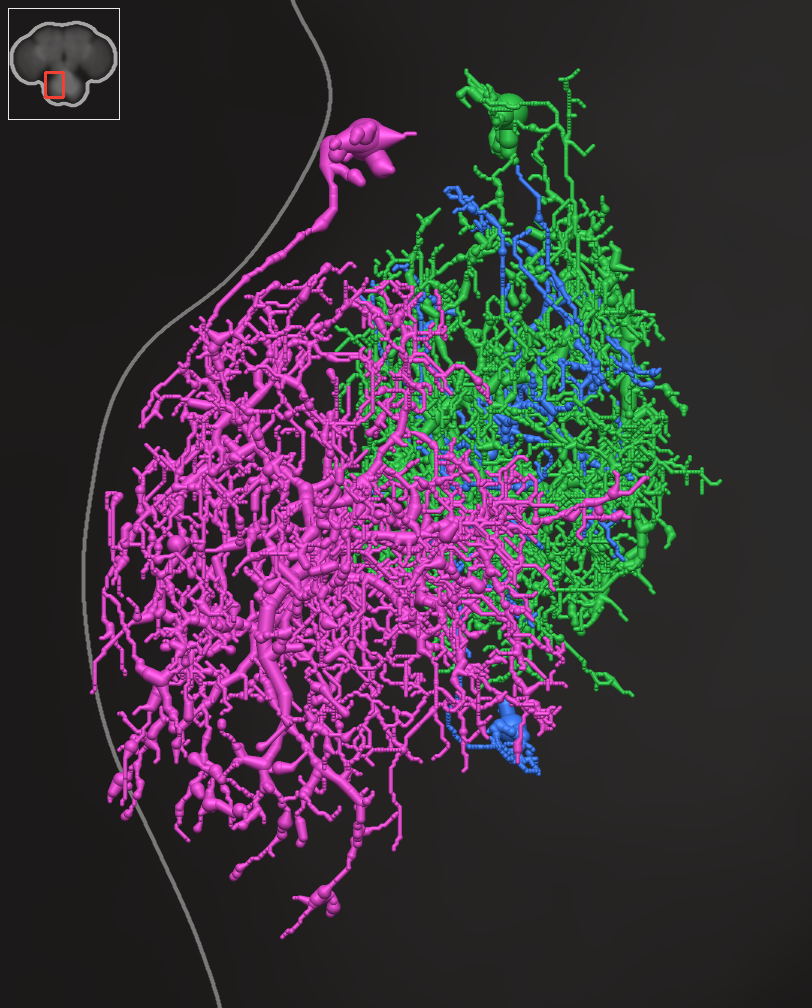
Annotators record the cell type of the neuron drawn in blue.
INXXX053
